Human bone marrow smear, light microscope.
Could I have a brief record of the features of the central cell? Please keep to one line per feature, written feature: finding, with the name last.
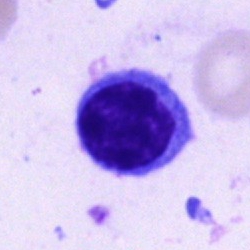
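Outline: round and smooth
Nucleus: off-centre toward the left
Cytoplasm: narrow deep blue rim, wider on the right
Chromatin: dark purple, coarsely clumped
Name: lymphocyte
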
